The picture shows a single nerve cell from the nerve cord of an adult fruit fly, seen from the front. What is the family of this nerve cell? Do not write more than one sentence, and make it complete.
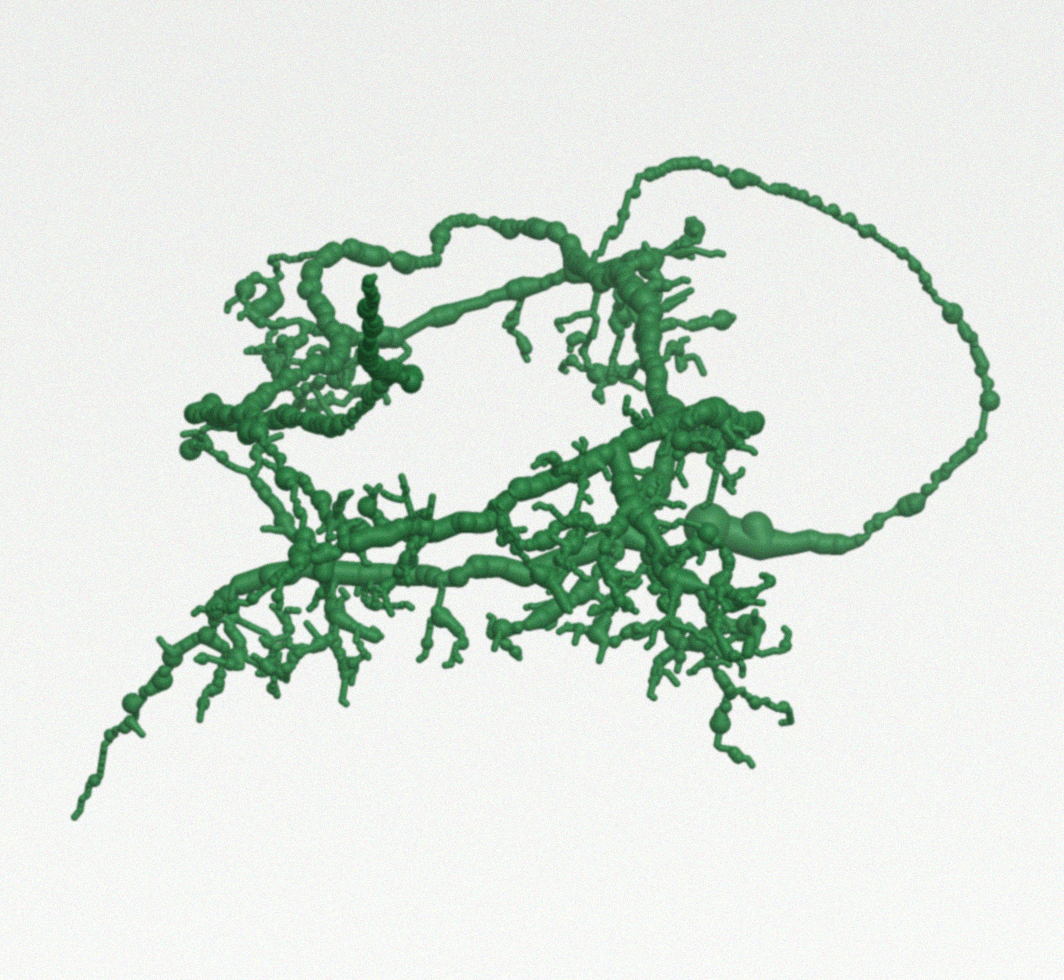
Family hemilineage 08B is assigned to this nerve cell.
